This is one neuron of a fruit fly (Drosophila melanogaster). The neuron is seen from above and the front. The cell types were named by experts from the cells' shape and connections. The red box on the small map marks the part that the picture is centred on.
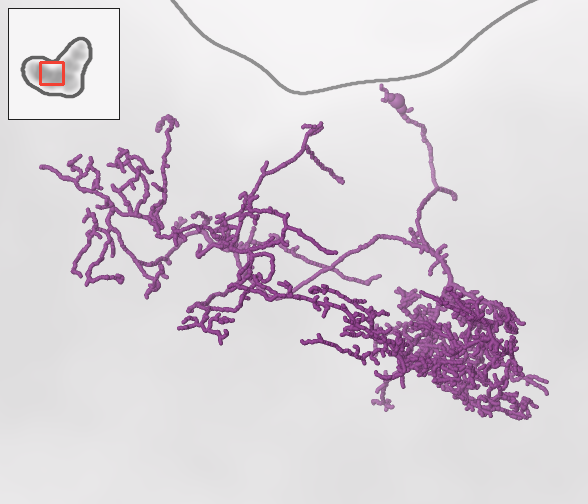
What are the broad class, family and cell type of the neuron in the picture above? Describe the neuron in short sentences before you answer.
In this view it is wider than it is tall. It is a central-brain intrinsic neuron. Its family is hemilineage DM4_dorsal. The cell type is pC1_18b.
